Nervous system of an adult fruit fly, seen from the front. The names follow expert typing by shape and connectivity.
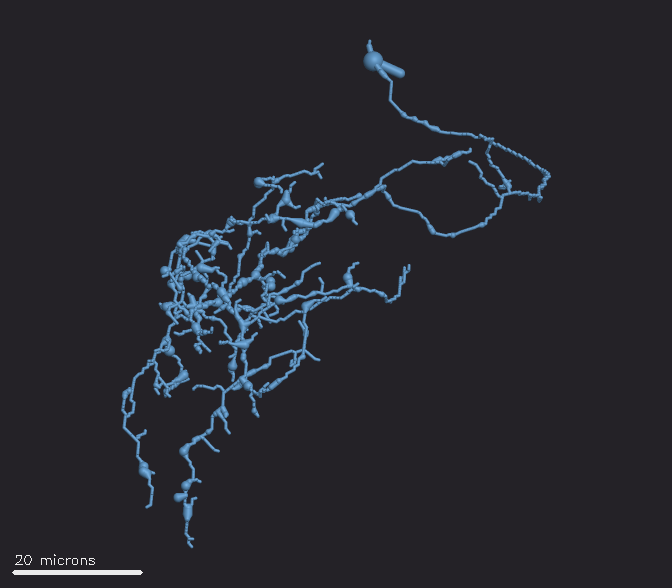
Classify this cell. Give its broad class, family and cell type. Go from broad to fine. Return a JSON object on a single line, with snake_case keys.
{"broad_class": "nerve-cord intrinsic neuron", "family": "hemilineage 03B", "cell_type": "IN03B088"}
